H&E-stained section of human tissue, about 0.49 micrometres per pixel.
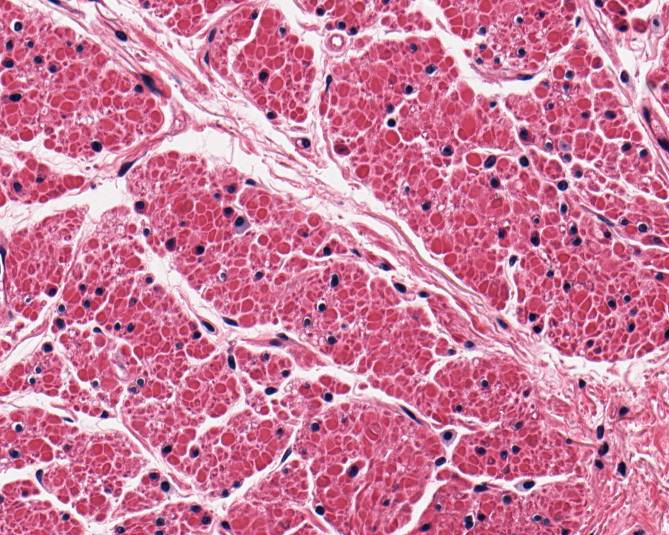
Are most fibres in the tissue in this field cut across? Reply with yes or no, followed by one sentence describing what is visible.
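Yes. The muscle cells are cut across, appearing as small rounded to polygonal profiles packed side by side.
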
